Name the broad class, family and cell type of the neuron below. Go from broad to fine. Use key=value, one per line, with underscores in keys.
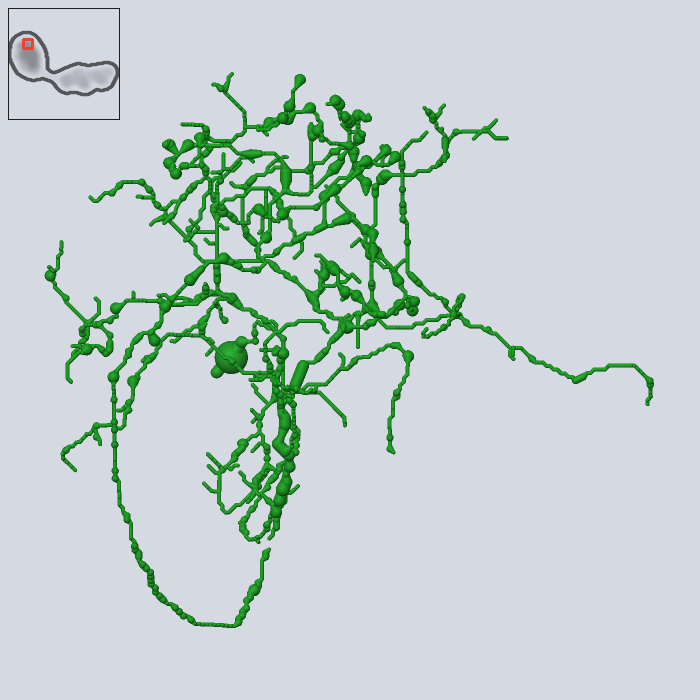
broad_class=central-brain intrinsic neuron
family=hemilineage SLPal1
cell_type=CB3553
